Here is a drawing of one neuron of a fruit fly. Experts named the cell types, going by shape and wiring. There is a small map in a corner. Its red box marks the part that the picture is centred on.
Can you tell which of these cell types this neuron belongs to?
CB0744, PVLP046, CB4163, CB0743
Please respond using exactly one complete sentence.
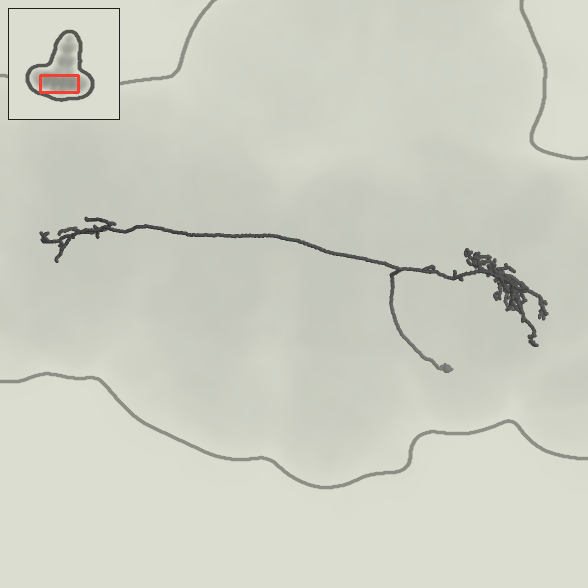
In terms of cell type, the neuron is CB0743.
